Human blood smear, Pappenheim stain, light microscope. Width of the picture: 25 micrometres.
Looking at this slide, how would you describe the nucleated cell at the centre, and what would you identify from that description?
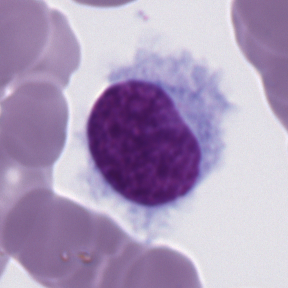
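Margin ragged, with fine hair-like projections around it. Cytoplasm pale grey-blue, widest on the upper right side of the nucleus. Chromatin dark purple, mottled. Name: hairy cell.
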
